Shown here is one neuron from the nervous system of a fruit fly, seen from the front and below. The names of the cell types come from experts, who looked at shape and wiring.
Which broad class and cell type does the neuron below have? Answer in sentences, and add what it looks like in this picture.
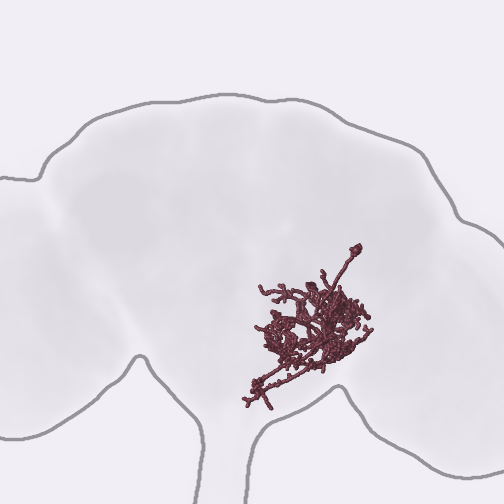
This is a central-brain intrinsic neuron. The cell type is WED006. It is in the brain and does not reach the nerve cord. Its cell body lies on the right of the picture.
